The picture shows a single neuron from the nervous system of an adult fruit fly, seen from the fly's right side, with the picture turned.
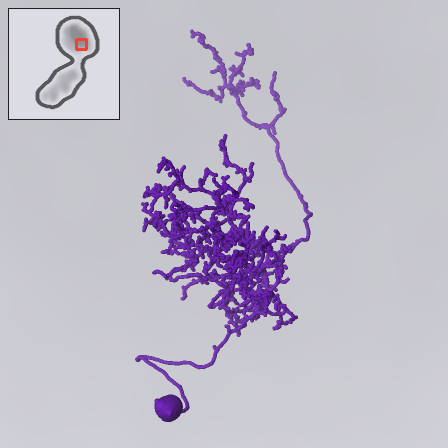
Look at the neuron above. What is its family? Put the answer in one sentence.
The family is Tlp.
